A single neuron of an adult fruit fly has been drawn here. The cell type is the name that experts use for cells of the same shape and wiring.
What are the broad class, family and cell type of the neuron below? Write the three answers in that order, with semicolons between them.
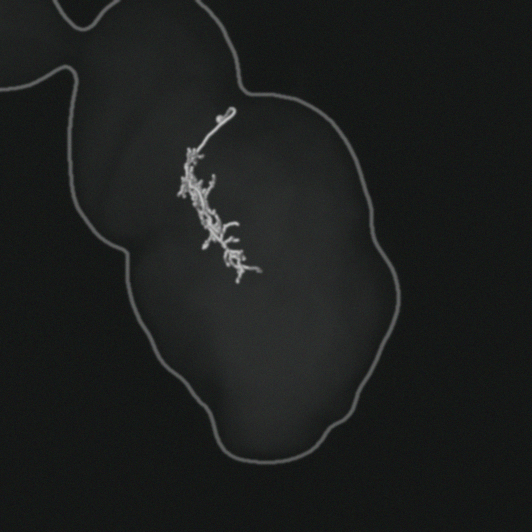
central-brain intrinsic neuron; hemilineage LB6; PS345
